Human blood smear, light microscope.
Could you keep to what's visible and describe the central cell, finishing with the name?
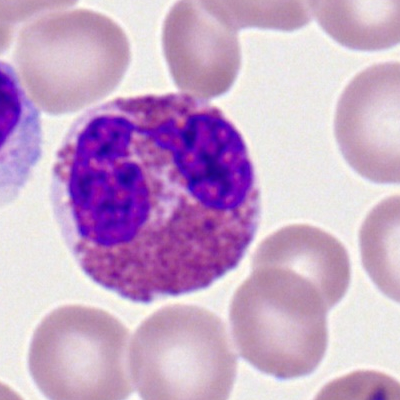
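Notice that the nucleus is split into two lobes, one on the left and one on the right. A thin strand joins them across the top. The chromatin is dark purple and coarsely clumped. The granule-filled cytoplasm is most densely packed in the lower half of the cell. This cell is an eosinophil.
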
